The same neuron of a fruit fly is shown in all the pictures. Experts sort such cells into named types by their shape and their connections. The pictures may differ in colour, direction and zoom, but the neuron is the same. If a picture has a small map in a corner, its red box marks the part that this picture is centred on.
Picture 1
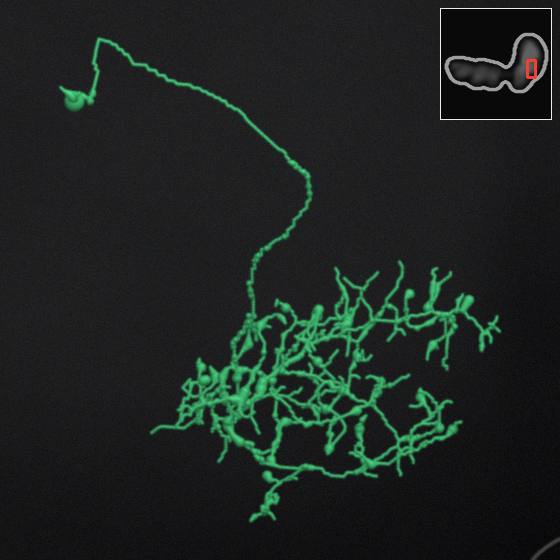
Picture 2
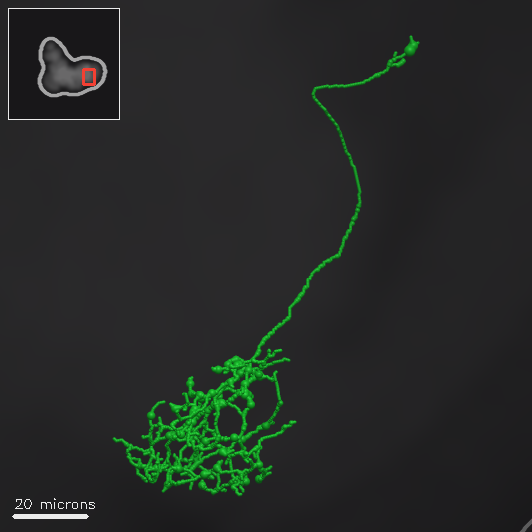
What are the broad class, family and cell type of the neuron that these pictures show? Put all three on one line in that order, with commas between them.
central-brain intrinsic neuron, hemilineage VLPl4_anterior, CB1417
